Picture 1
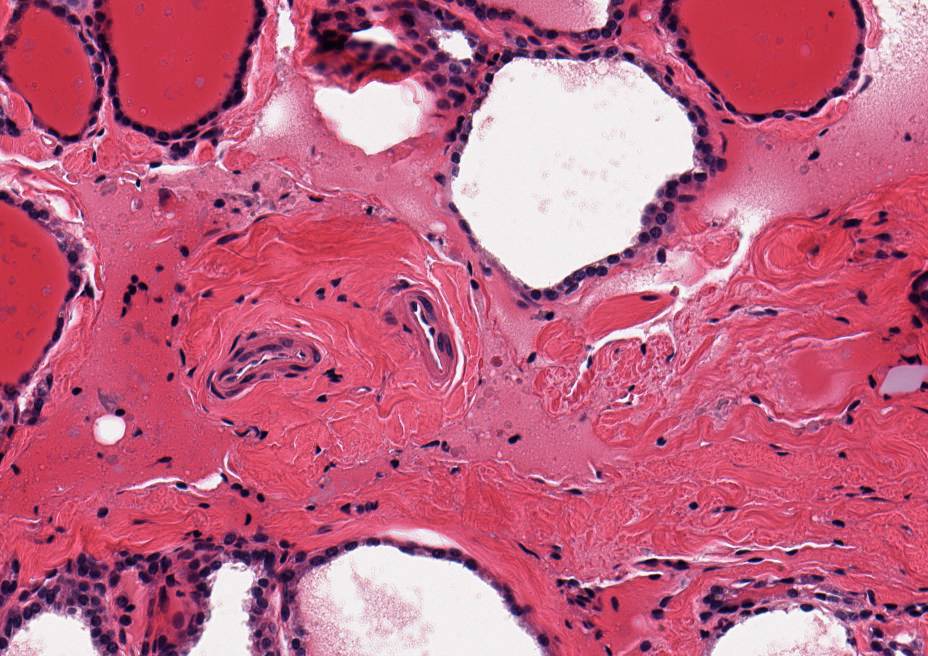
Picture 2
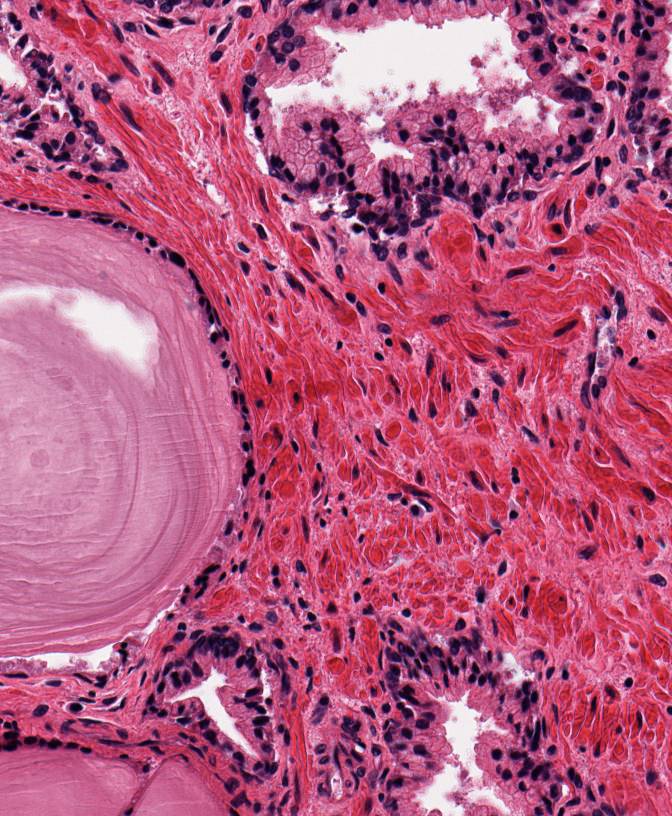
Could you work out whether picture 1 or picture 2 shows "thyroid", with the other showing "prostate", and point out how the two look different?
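Picture 1, thyroid; picture 2, prostate. Thyroid: rounded follicles around the field edges, divided by a broad horizontal band of pink fibrous stroma across the middle. Follicles at top left, top right and left edge filled with homogeneous deep red colloid. Thin white clefts between colloid and follicle lining in places, from shrinkage during processing. Prostate: glands along top and bottom, divided by a broad band of reddish stroma across the middle. Stroma of bright red smooth muscle bundles with elongated nuclei, running in several different directions. Large rounded pink body with concentric layering filling a lumen at the left edge; lining around it a thin layer of flattened cells.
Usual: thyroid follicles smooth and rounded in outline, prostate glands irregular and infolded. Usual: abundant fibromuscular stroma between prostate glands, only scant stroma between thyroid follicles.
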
